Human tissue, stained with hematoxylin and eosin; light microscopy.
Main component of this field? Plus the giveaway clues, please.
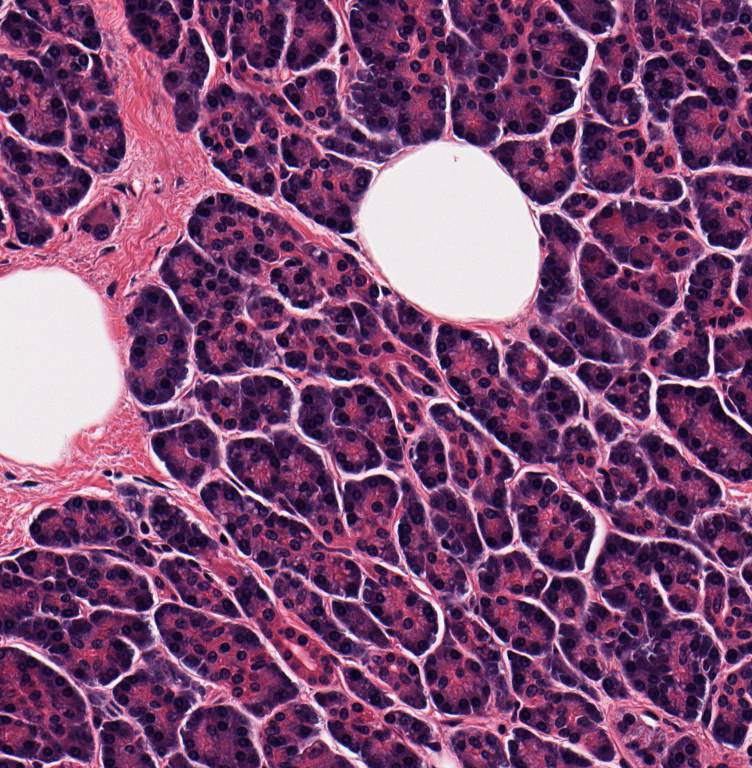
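First, the tissue: exocrine pancreas. Next: closely packed acini, little stroma, filling nearly the whole field. Then: round, dark basal nuclei; cytoplasm pink and granular toward each acinus centre, purple toward the base.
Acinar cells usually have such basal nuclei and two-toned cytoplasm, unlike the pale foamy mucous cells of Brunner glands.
Last: two large empty spaces, upper centre and left edge.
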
